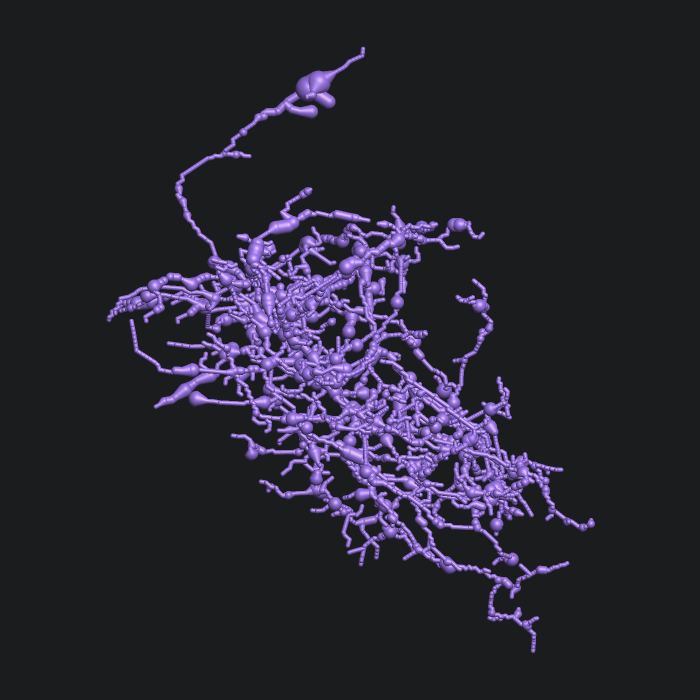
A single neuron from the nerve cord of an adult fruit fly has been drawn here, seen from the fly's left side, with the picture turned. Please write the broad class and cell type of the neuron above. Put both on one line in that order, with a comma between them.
nerve-cord intrinsic neuron, INXXX421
